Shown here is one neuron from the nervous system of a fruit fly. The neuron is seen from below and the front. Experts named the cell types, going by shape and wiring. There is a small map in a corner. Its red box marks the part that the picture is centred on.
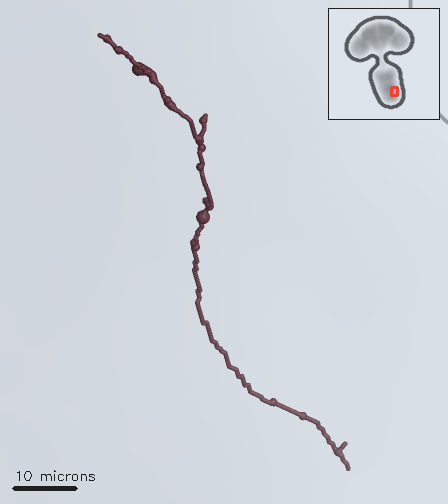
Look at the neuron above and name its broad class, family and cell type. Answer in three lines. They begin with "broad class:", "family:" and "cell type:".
broad class: sensory neuron entering the nerve cord
family: class mechanosensory tactile
cell type: SNta20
